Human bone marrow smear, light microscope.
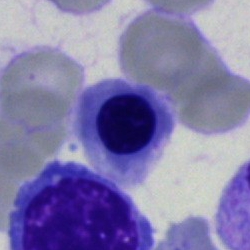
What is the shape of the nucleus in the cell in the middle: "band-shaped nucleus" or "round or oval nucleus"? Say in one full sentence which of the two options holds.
A nucleus forming one compact round or oval mass is found in this cell.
